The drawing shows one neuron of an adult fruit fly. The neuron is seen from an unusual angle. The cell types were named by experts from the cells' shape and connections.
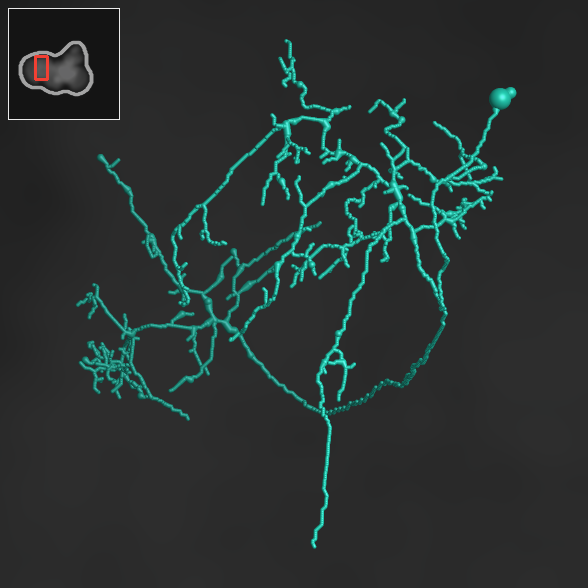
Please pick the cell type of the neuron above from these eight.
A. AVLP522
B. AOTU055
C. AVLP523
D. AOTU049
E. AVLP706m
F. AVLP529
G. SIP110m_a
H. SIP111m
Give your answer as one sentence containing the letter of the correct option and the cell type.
The cell type is AOTU055 for the neuron, matching option B.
